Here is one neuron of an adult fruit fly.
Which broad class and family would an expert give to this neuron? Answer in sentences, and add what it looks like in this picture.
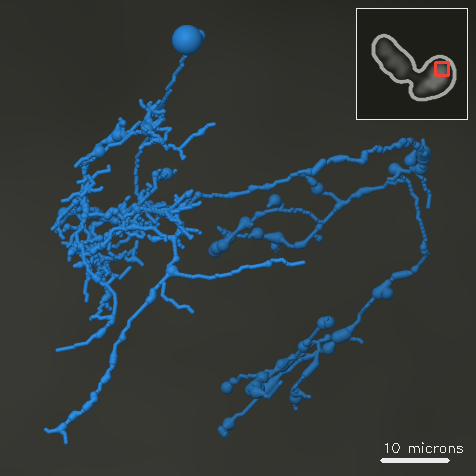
Its broad class is central-brain intrinsic neuron. The family is hemilineage LHp2. Its cell body lies at the top of the picture. By the scale bar it is about 65 microns tall in this view. The picture shows dozens of branch ends.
